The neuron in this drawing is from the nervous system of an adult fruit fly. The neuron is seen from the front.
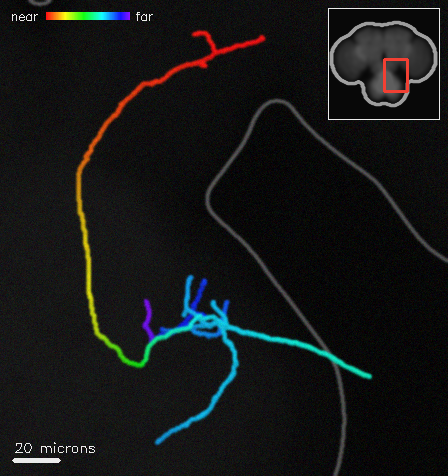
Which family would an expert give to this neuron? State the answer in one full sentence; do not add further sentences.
The neuron sits within family class mechanosensory proprioceptive.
